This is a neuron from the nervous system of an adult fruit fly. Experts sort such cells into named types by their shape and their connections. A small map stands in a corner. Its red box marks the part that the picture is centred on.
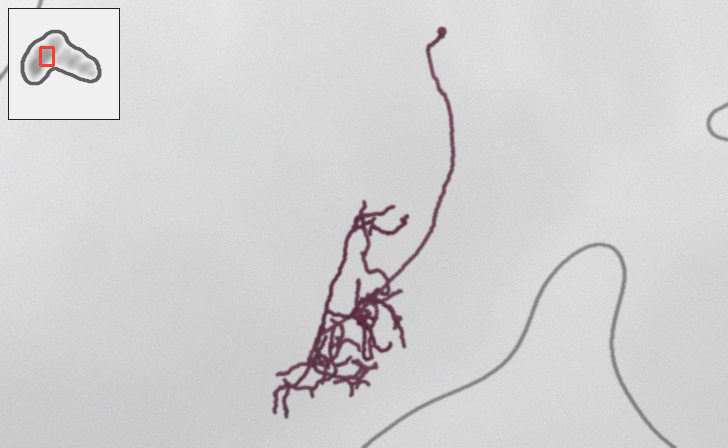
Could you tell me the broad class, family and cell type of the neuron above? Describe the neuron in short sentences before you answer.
The cell body is at the top of the picture. In this view it is taller than it is wide. It is a central-brain intrinsic neuron. Its family is hemilineage SIPa1_ventral. Its cell type is SLP102.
